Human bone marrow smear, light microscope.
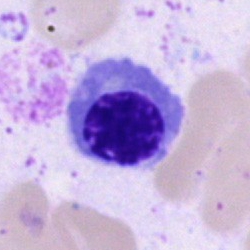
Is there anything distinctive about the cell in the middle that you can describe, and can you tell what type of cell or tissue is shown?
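Roughly round, the cell has a slightly uneven edge. Its nucleus lies toward the lower part, leaving a broader rim of cytoplasm above it. The chromatin is dark purple and coarsely clumped, with no nucleoli visible. Name: erythroblast.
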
